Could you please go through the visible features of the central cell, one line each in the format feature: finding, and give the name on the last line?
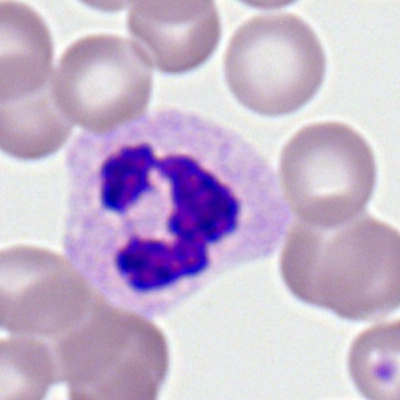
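Nuclear lobes: curve around a pale central patch of cytoplasm
Nucleoli: none seen
Granules: only fine, faint ones
Vacuoles: none visible
Name: segmented neutrophil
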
